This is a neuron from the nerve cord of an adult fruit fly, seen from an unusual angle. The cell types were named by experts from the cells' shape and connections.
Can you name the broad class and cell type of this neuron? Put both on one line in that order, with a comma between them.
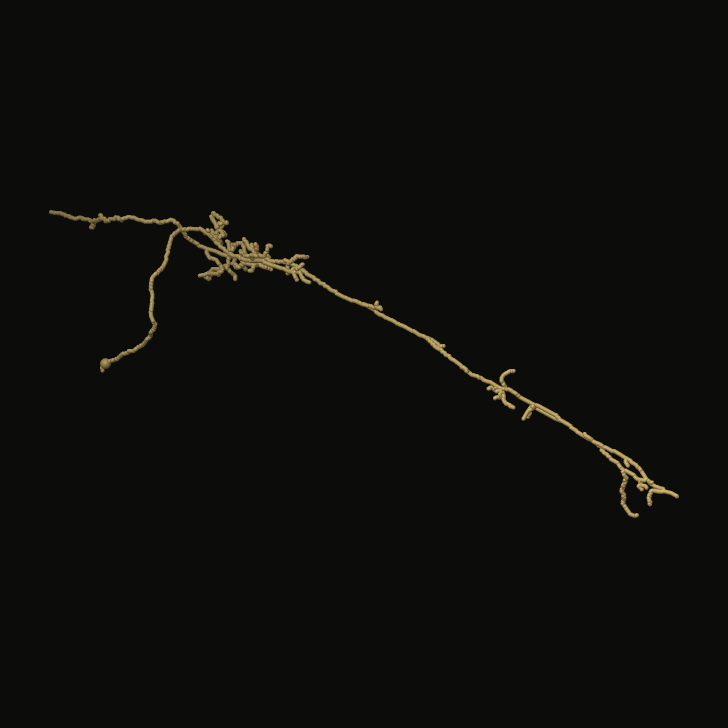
efferent neuron of the nerve cord, ENXXX226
